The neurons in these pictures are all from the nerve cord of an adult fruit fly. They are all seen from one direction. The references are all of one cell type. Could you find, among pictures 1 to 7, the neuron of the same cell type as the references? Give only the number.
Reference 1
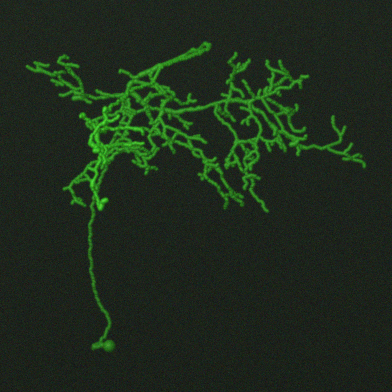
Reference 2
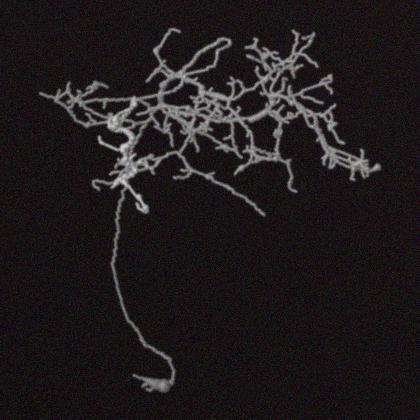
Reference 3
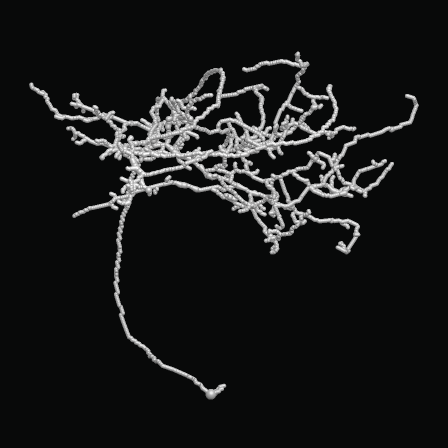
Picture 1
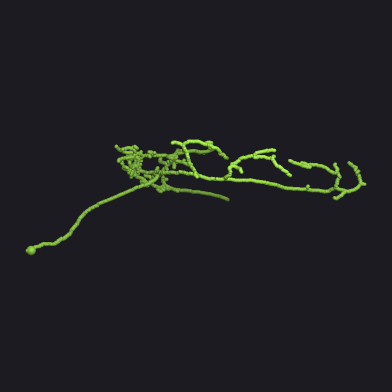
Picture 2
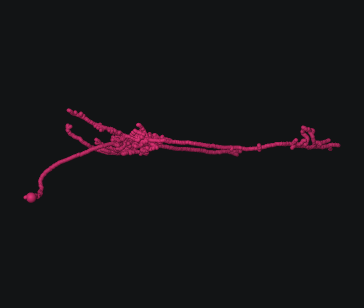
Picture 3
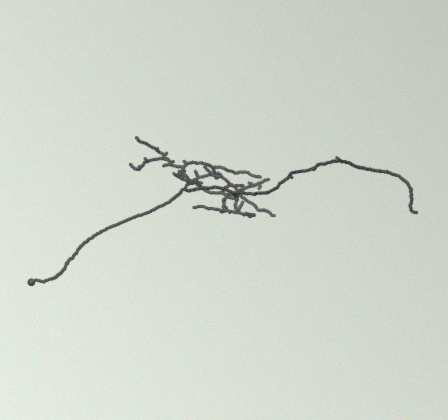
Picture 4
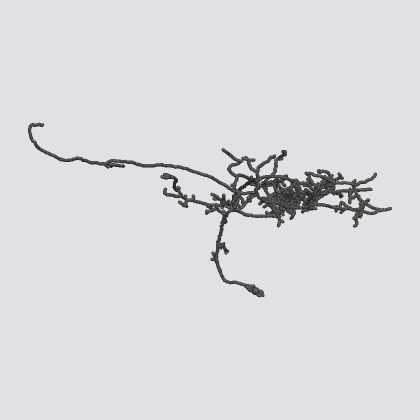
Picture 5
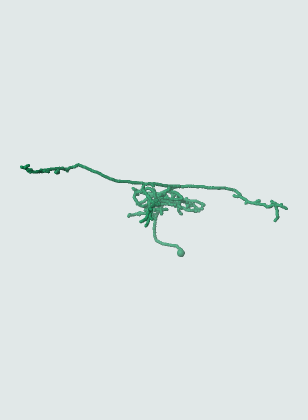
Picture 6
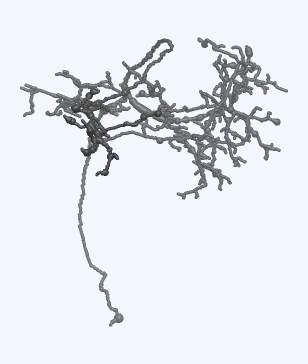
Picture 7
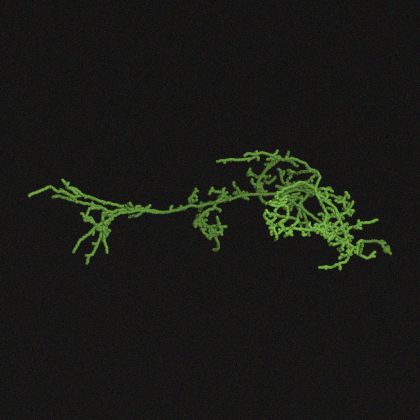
6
